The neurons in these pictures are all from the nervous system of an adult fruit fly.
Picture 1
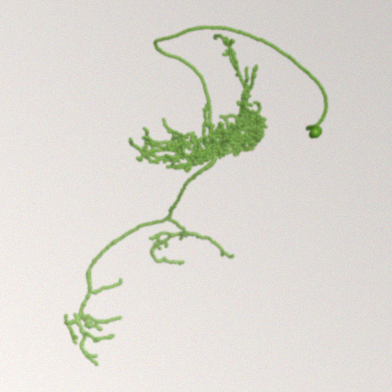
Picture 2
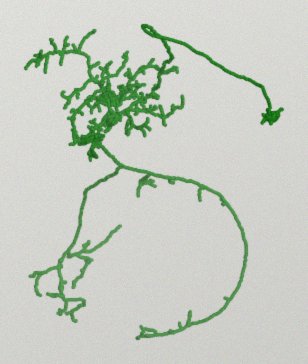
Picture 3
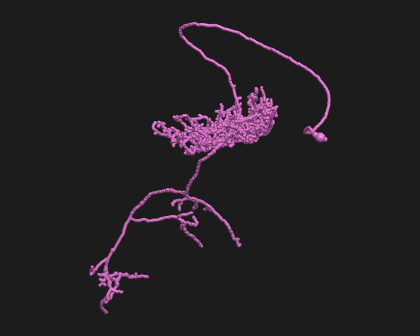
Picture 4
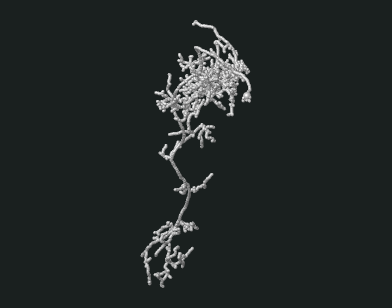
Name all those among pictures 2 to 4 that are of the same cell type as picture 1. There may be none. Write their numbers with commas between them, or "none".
2, 3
